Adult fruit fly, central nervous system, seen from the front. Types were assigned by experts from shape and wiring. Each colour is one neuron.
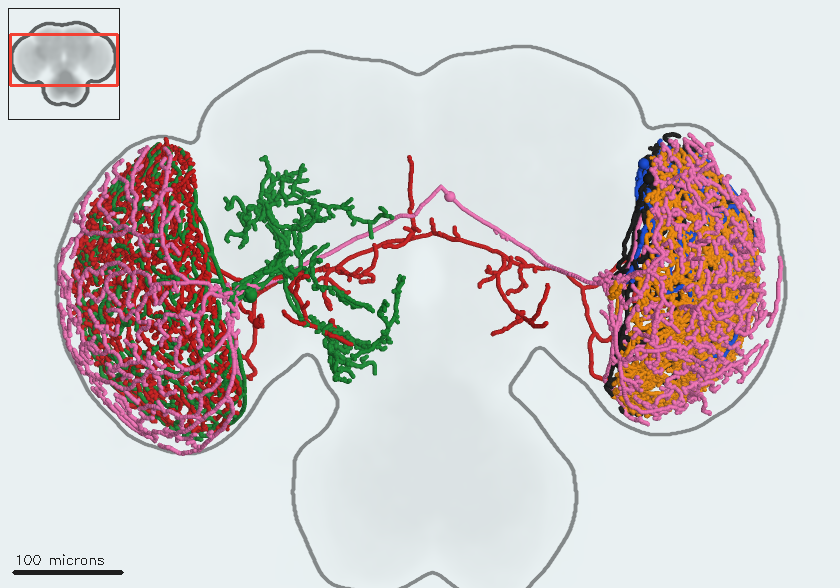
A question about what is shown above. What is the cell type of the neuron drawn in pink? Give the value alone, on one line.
MeVPMe12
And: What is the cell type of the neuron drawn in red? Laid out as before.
MeVPLp1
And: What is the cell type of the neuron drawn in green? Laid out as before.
aMe17c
